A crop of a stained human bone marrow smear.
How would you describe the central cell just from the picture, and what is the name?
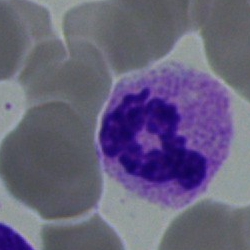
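Roughly round, the outline seems to me. The nucleus nearly closes into a ring around a pale central space, and its outline looks bumpy, knobbly even. Its chromatin strikes me as dense and dark purple. What I'm looking at is a segmented neutrophil.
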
